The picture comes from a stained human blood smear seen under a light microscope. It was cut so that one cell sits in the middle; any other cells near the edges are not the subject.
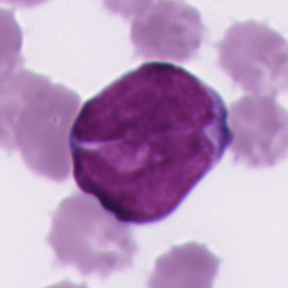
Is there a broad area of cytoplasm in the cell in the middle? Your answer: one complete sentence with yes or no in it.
No, rather than abundant, the cytoplasm of the cell is scant.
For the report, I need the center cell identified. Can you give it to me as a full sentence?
This crop is built around a myeloblast at its centre.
